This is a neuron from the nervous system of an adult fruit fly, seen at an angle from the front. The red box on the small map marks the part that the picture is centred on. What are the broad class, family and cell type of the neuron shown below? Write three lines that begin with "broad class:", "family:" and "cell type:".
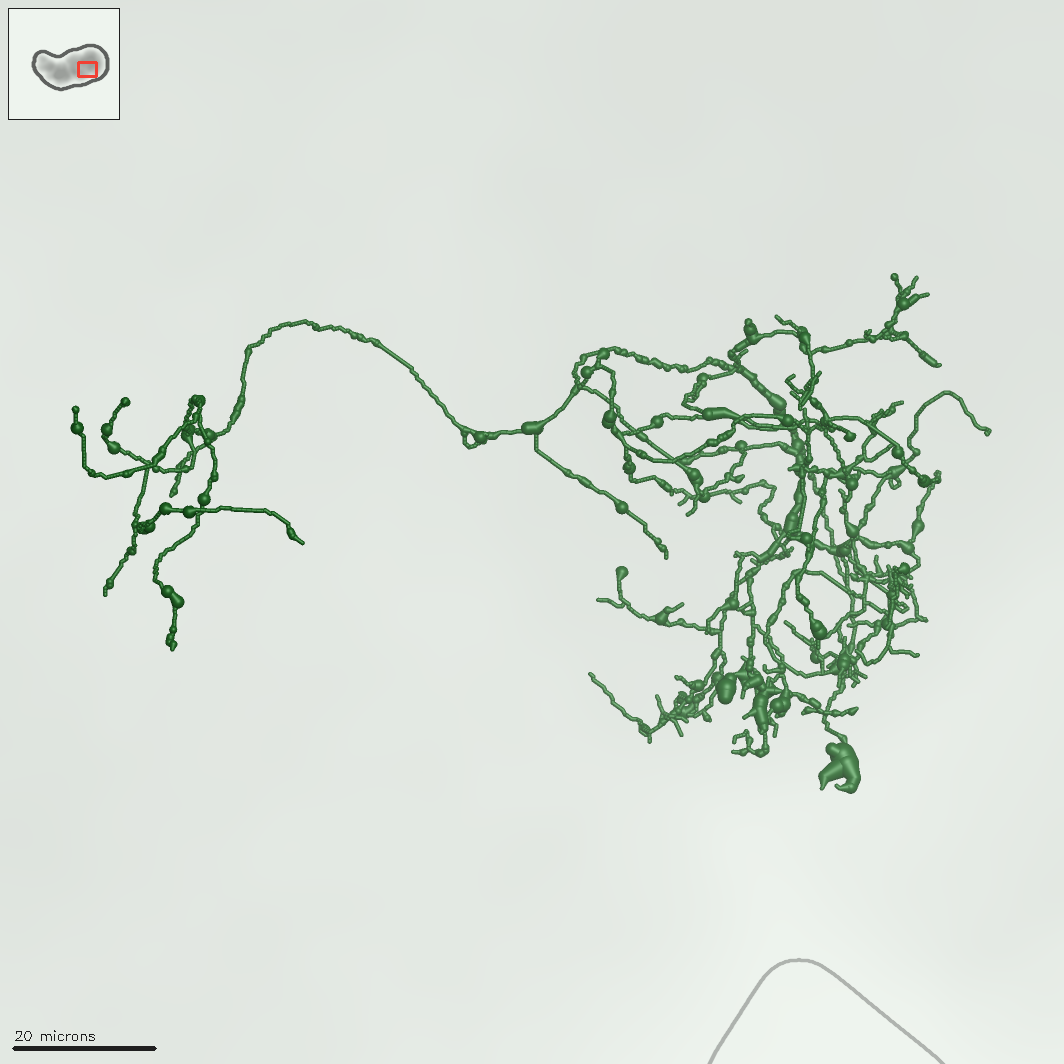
broad class: central-brain intrinsic neuron
family: hemilineage ALv2
cell type: v2LN34F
